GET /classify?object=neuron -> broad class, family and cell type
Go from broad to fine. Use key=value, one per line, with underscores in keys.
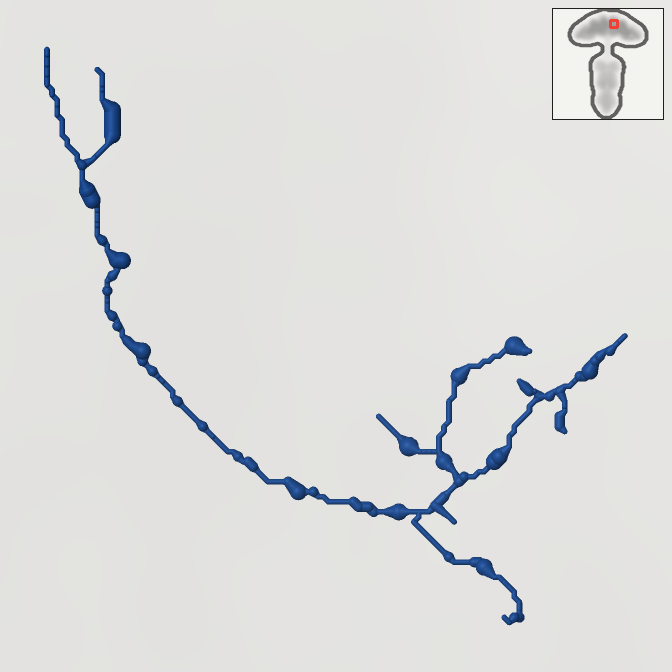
broad_class=central-brain intrinsic neuron
family=hemilineage SMPad3
cell_type=CB1871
